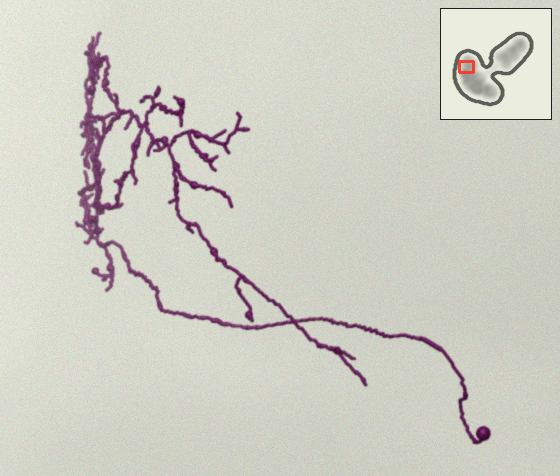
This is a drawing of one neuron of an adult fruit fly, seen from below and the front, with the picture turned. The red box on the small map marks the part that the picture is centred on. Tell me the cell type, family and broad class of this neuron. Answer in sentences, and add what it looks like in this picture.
It is of cell type Cm20. Its family is Cm. Its broad class is optic-lobe intrinsic neuron. It lies in the brain. Its cell body lies at the lower right of the picture. Dozens of branch ends can be seen.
